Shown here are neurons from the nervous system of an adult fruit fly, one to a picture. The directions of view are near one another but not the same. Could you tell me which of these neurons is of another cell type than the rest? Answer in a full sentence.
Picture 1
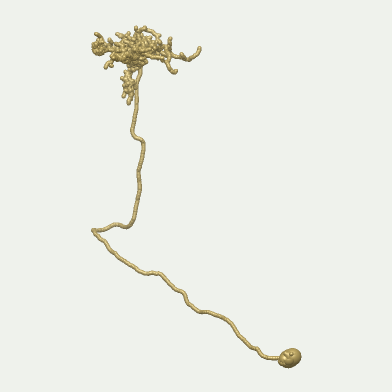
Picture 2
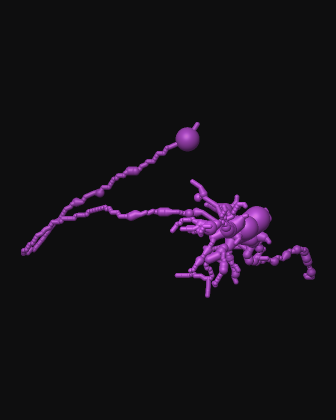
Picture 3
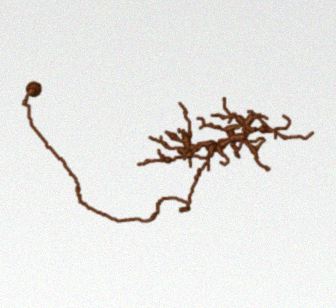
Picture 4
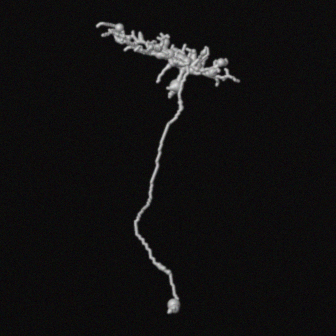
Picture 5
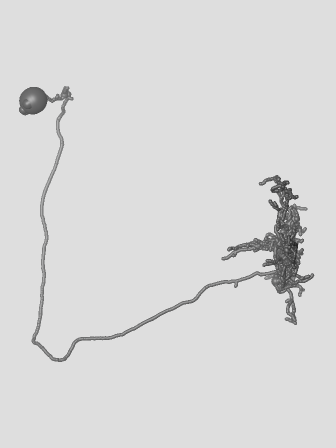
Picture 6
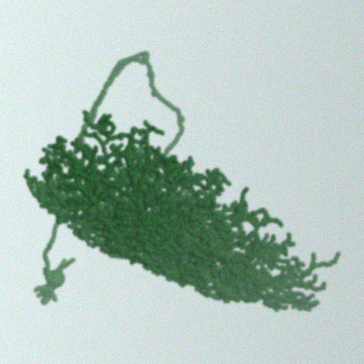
Picture 6 shows a neuron of another cell type.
